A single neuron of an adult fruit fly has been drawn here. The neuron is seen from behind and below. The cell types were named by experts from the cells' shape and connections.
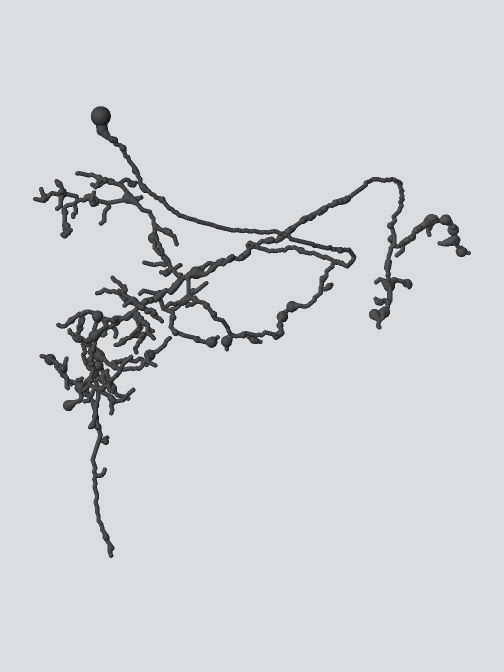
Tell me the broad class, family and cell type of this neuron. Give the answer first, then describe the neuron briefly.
Its broad class is central-brain intrinsic neuron. The family is hemilineage SLPp&v1_posterior. Its cell type is LHPV4g1. Its cell body lies at the upper left of the picture. The picture shows dozens of branch ends.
